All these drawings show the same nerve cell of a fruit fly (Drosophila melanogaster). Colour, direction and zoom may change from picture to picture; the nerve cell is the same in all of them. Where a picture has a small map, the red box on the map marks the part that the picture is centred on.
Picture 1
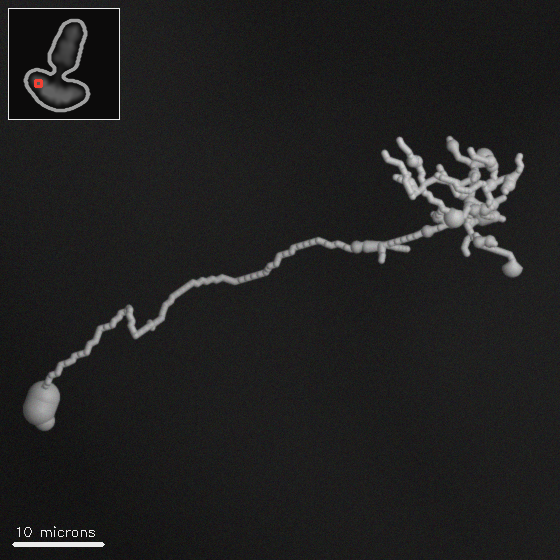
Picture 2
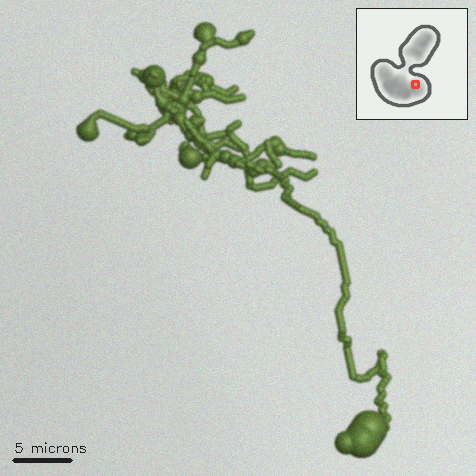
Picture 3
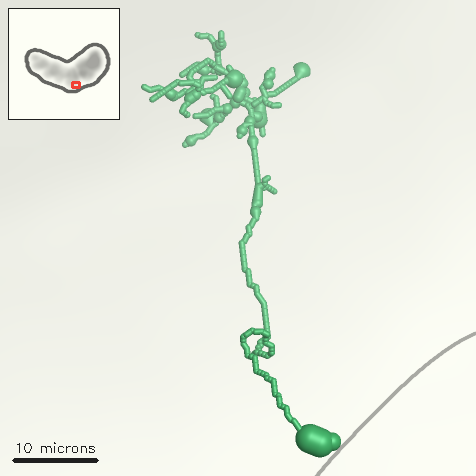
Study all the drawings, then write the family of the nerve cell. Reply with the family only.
Cm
